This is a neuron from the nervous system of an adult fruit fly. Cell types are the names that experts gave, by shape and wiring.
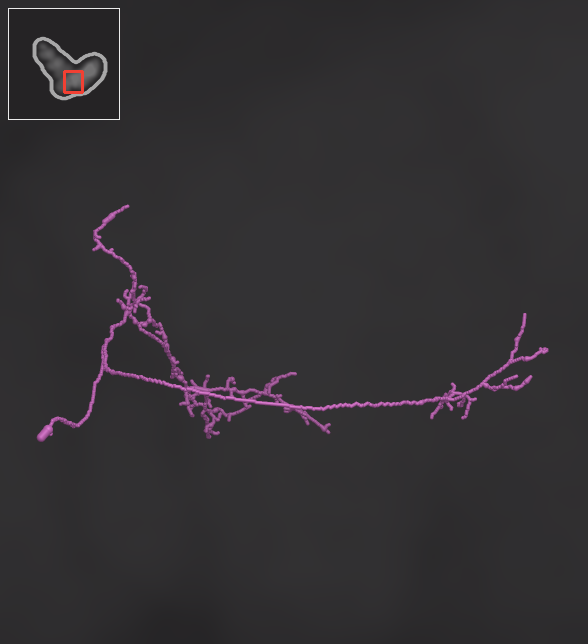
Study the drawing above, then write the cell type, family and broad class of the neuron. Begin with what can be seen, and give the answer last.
The picture shows dozens of branch ends. As drawn here it is wider than it is tall. It is of cell type PLP039. Its family is hemilineage SLPa&l1_lateral. It is a central-brain intrinsic neuron.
